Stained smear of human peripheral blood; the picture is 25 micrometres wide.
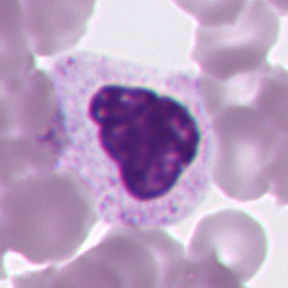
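Segmented neutrophil, the cell in the middle of a stained peripheral blood smear. Its outline is irregular, ragged and frayed along the left side. The nucleus is irregular and folded, notched in its upper border, and sits off-centre toward the right. Many fine pink-purple granules are sprinkled through the cytoplasm.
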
